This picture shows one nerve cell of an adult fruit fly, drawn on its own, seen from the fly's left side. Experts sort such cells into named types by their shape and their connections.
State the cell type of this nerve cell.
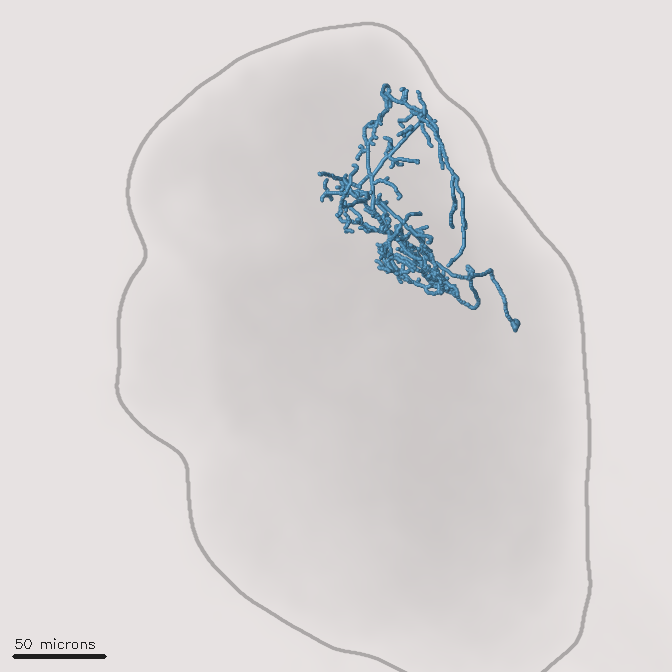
CL356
